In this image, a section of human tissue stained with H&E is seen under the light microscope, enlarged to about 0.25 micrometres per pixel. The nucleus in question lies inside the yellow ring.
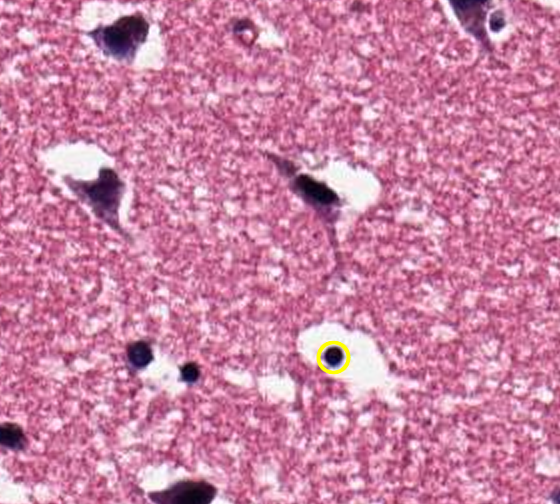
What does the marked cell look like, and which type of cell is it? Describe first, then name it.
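The nucleus is small and perfectly round with a sharp edge, much smaller than the large dark angular nuclei elsewhere in the field. The nucleus is evenly and densely dark blue-black, with no internal detail visible. It is an oligodendrocyte.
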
